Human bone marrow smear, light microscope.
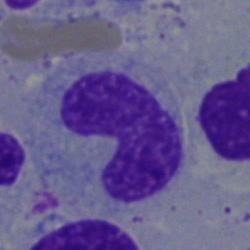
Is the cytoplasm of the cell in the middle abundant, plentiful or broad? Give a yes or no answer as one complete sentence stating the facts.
Yes, abundant cytoplasm encircles the nucleus of the cell.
